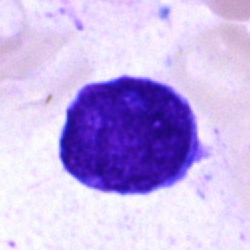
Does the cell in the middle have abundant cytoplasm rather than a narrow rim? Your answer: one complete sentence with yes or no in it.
No, rather than abundant, the cytoplasm of the cell is scant.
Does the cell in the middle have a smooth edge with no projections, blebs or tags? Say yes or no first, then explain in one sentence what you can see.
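No. A small pale bulge projects from the right edge of the cell.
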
